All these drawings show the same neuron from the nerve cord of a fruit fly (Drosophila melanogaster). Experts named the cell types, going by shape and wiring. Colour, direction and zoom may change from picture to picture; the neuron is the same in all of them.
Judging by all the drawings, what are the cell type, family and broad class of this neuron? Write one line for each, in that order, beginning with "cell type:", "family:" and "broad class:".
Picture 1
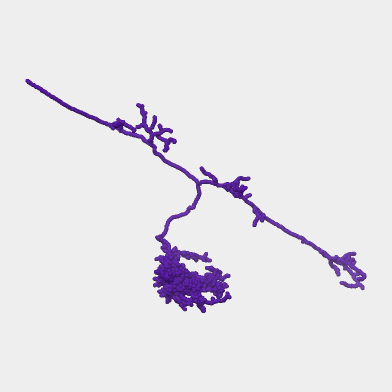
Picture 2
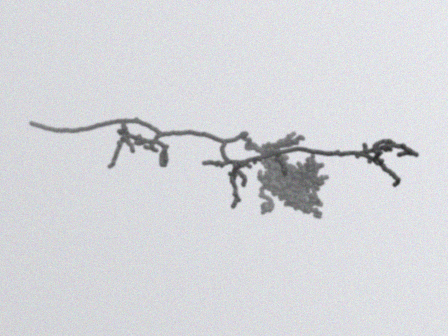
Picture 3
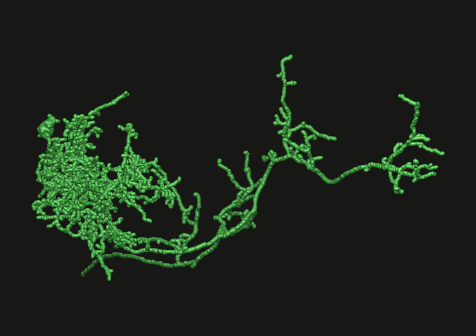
cell type: AN07B013
family: hemilineage 07B
broad class: ascending neuron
